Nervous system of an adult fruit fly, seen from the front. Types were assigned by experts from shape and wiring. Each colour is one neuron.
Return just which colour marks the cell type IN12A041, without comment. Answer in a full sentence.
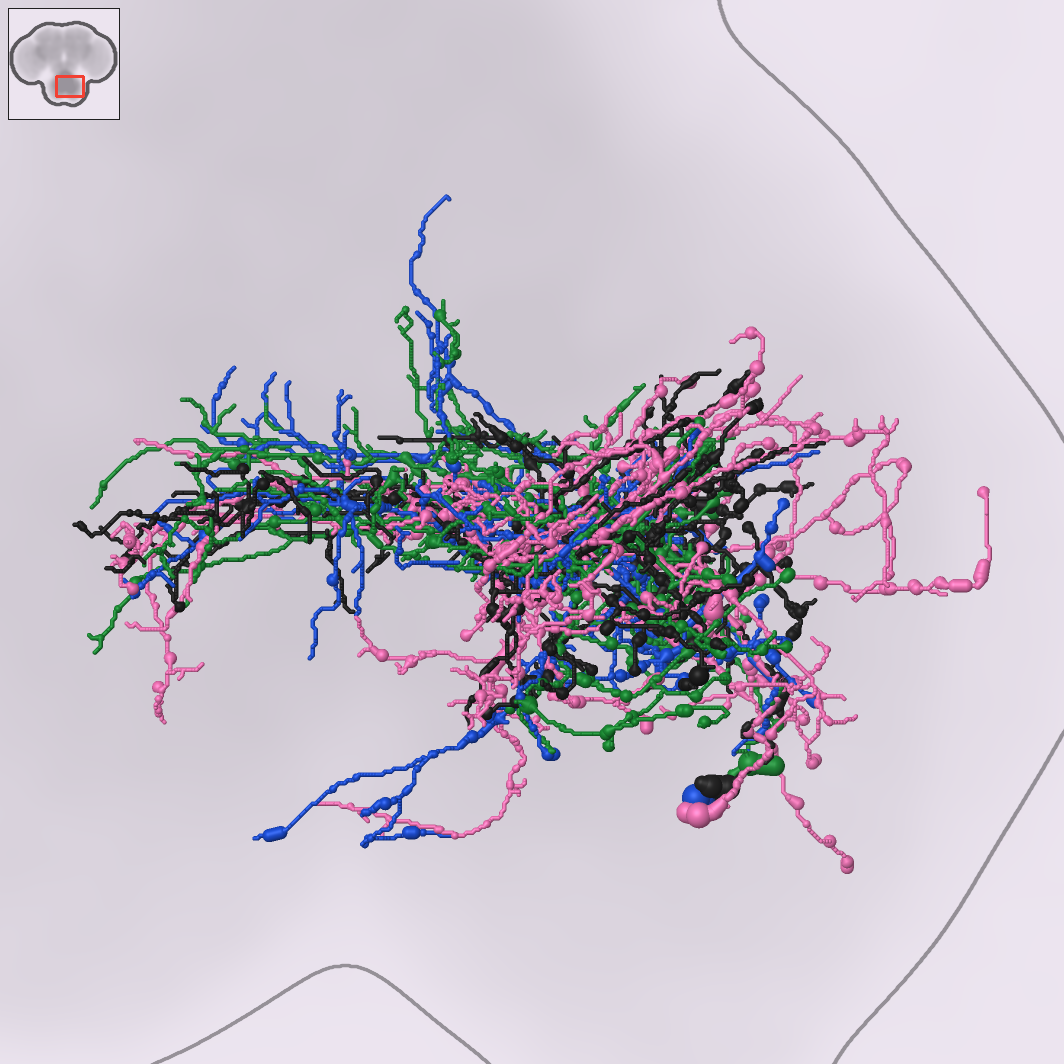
The colour is green.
